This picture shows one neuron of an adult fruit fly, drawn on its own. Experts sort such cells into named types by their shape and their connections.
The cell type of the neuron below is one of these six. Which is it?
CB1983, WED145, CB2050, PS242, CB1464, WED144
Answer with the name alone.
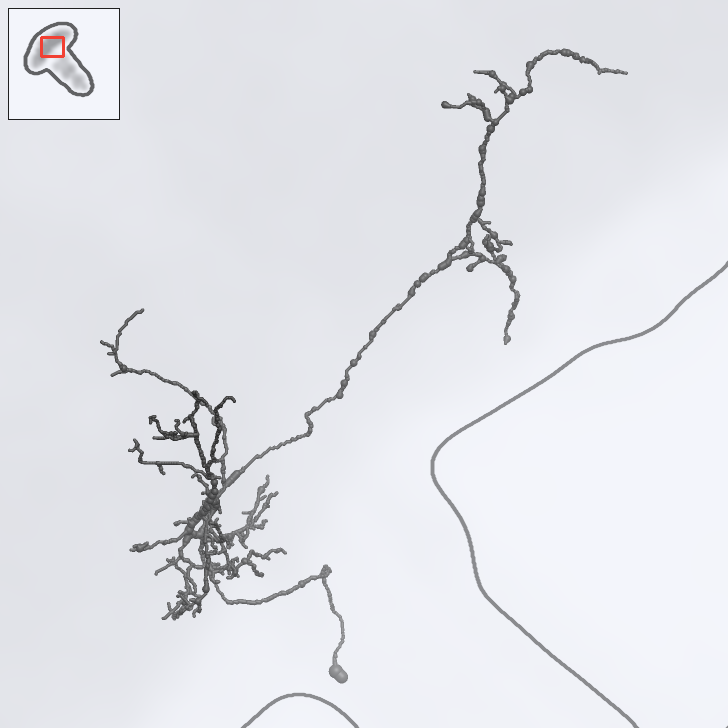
PS242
